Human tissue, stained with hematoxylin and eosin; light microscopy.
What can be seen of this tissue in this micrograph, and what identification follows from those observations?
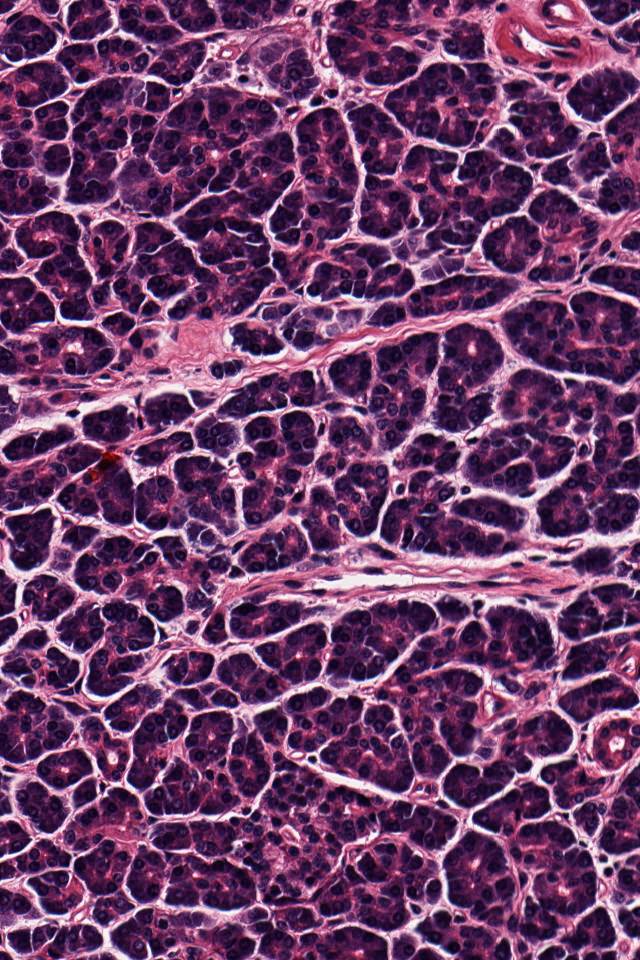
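Each acinus keeps its round dark nuclei basal, toward the outer edge. Cytoplasm goes pink toward the centre, deep purple toward the base. The central lumina are tiny, barely visible. A small vessel with a thick pink wall sits in the top right corner. It's pancreas.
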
